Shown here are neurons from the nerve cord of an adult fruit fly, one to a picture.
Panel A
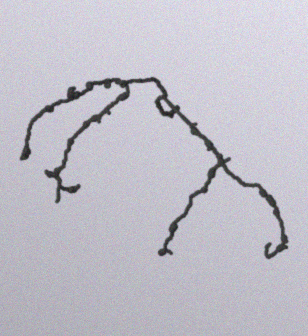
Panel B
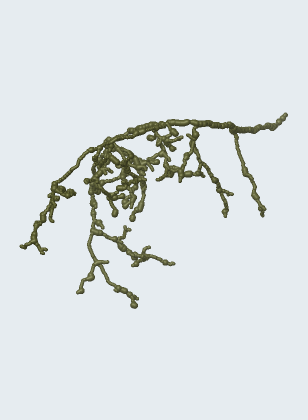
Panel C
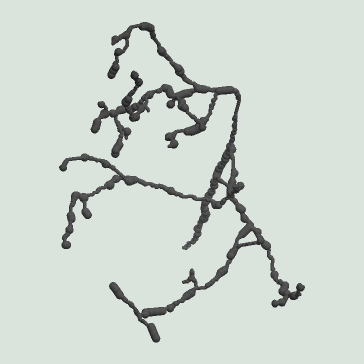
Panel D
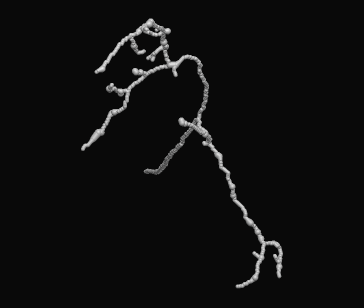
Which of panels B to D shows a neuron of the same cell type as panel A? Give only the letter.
D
